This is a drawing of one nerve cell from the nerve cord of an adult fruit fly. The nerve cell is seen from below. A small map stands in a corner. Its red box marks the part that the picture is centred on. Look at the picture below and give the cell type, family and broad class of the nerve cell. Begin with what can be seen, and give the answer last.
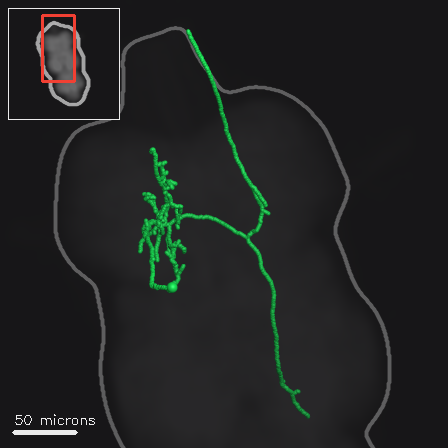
By the scale bar it is about 300 microns tall in this view. As drawn here it is taller than it is wide. Its cell type is AN06A112. The family is hemilineage 06A. Its broad class is ascending neuron.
